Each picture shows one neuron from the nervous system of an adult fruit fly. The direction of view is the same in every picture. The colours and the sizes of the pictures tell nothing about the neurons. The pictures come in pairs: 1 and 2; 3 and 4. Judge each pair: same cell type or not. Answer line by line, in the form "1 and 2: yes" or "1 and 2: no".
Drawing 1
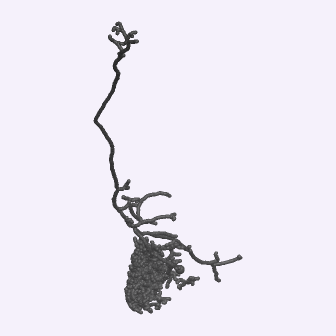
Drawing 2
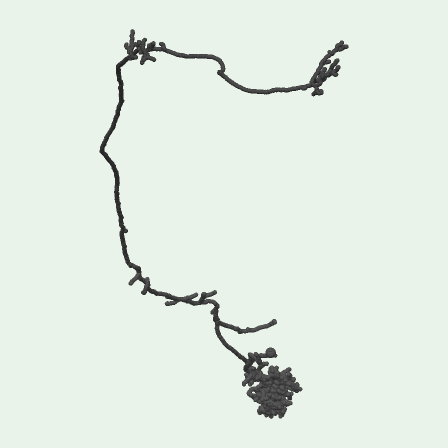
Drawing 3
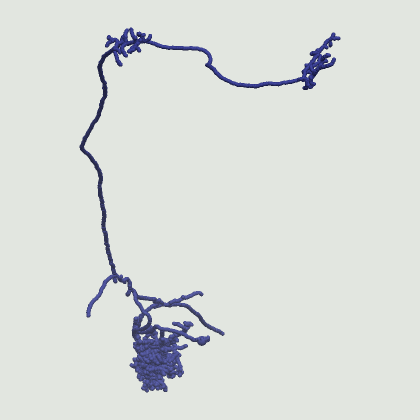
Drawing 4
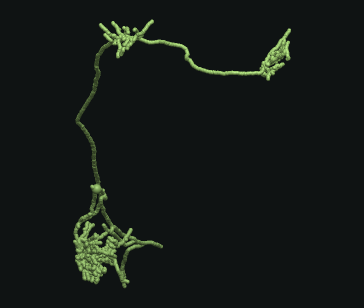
1 and 2: no
3 and 4: yes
